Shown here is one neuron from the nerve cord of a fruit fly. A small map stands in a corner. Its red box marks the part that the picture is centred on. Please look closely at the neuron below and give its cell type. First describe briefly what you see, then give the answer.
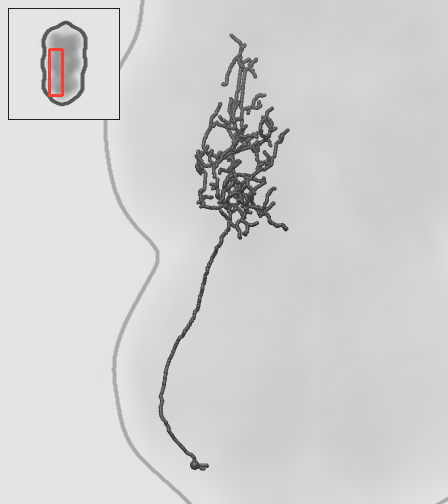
The picture shows dozens of branch ends. As drawn here it is more than twice as tall as it is wide. This is a nerve-cord intrinsic neuron. The cell type is IN16B059.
